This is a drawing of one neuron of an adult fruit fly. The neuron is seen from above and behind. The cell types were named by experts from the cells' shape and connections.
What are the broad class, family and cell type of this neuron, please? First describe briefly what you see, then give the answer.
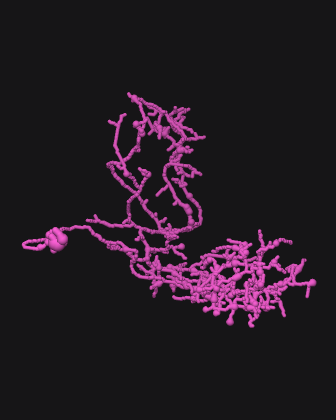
Its cell body lies on the left of the picture. The picture shows dozens of branch ends. This is a central-brain intrinsic neuron. The family is hemilineage SLPpm1. The cell type is LHCENT12_b.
